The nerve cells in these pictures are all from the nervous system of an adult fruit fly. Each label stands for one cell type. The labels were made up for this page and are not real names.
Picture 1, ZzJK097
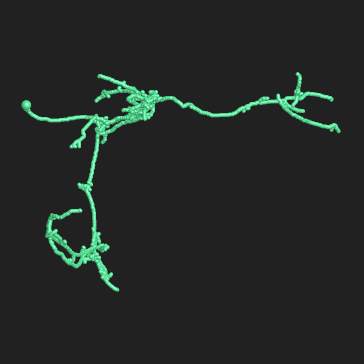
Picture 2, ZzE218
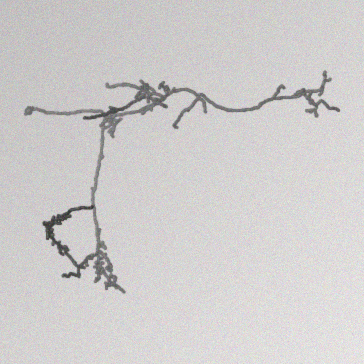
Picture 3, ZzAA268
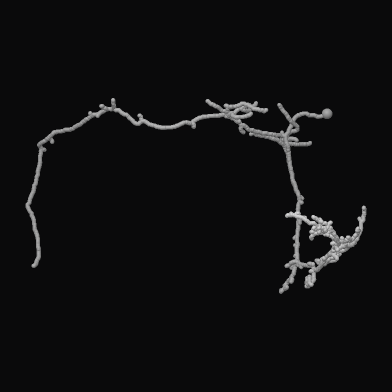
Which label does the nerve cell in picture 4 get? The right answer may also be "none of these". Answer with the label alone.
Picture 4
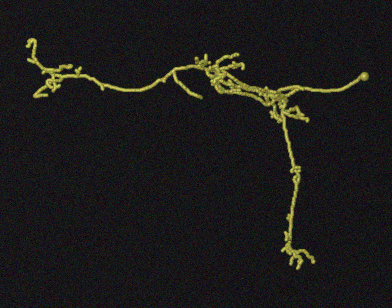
ZzJK097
